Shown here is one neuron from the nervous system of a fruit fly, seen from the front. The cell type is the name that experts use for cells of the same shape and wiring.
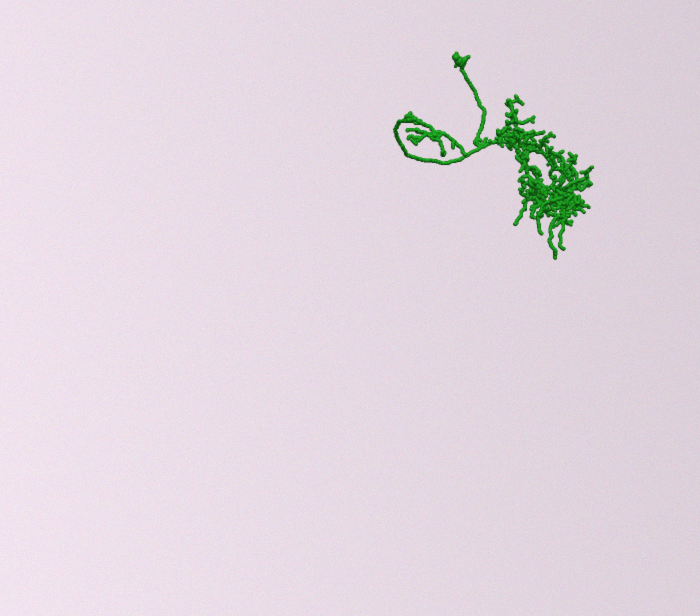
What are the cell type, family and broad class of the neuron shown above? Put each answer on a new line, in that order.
SMP552
hemilineage CLp1
central-brain intrinsic neuron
